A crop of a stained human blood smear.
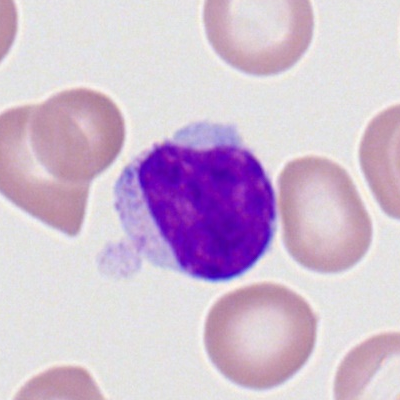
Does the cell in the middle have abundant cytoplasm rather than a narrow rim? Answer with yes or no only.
No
